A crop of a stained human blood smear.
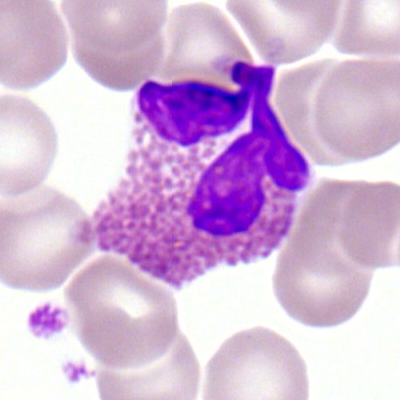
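Eosinophil with a two-lobed nucleus, seen in the middle of the field. The two large lobes are joined by a narrow band of nuclear material, and no nucleoli are visible. Coarse, round, pink granules pack the cytoplasm, which holds no vacuoles.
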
